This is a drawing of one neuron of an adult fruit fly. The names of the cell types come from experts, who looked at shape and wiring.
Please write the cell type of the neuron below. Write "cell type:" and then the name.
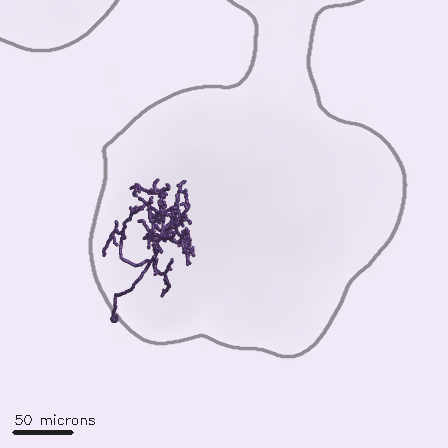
cell type: IN16B077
